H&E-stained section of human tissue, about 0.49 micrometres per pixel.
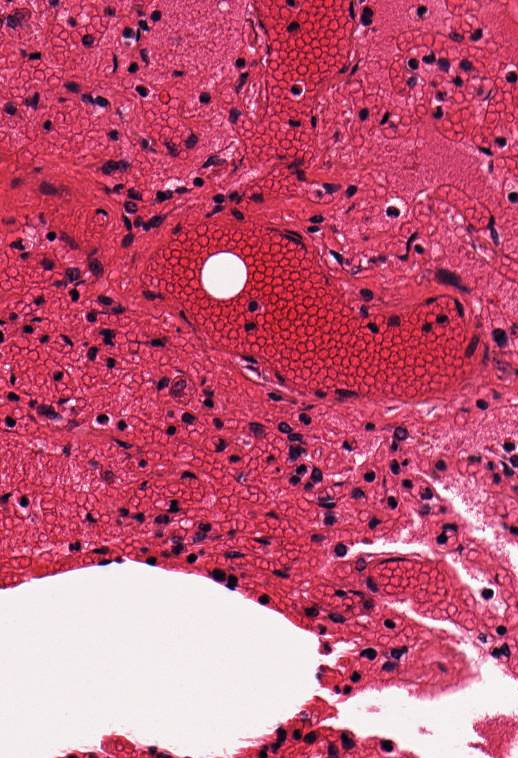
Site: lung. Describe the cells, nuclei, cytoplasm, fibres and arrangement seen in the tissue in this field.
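Running across the centre of the field is a large elongated vessel packed with red blood cells. Its thin wall contains flattened, elongated nuclei. At the left end of this vessel, a sharply circular white hole lies within the red cells. Small, round, dark-staining nuclei are scattered throughout the field.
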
